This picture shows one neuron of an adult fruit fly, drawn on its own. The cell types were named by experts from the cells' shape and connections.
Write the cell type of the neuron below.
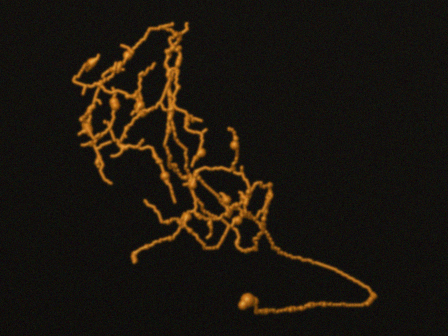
LHPV2b2_a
